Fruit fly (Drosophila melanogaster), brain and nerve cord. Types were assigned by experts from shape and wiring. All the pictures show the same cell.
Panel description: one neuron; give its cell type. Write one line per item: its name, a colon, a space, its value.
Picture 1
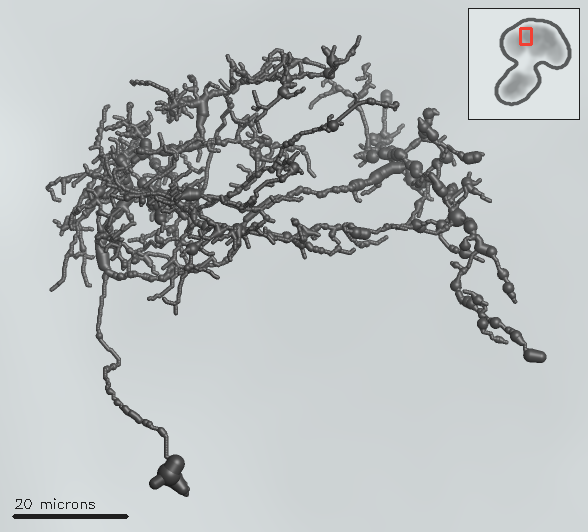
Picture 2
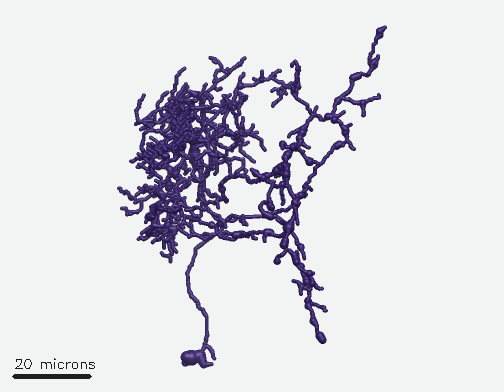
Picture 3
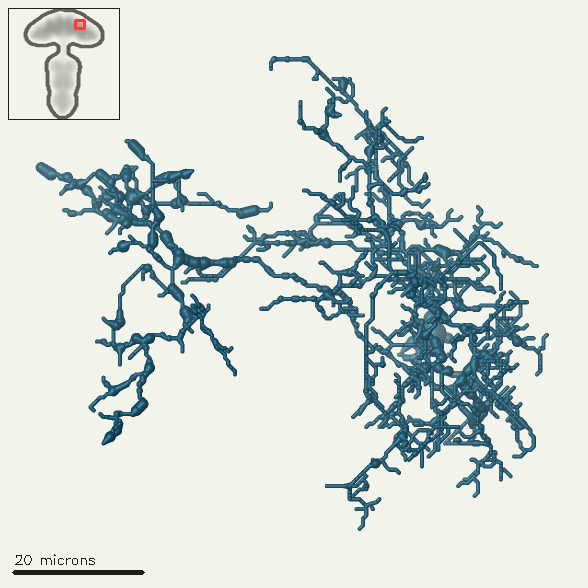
cell type: CB2627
